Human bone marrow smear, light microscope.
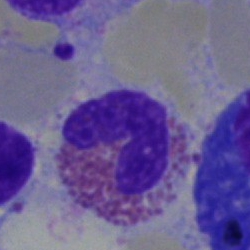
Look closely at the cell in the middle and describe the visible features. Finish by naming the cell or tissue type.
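Roughly round outline on this one. Its nucleus is a thick curved band with a deep indentation, sitting in the upper part of the cell, and the chromatin stains dark purple and looks condensed. It's an eosinophil.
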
